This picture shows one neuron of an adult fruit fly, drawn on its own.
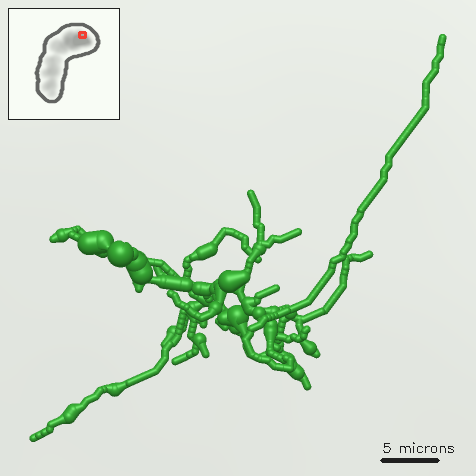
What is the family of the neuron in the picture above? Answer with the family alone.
Cm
